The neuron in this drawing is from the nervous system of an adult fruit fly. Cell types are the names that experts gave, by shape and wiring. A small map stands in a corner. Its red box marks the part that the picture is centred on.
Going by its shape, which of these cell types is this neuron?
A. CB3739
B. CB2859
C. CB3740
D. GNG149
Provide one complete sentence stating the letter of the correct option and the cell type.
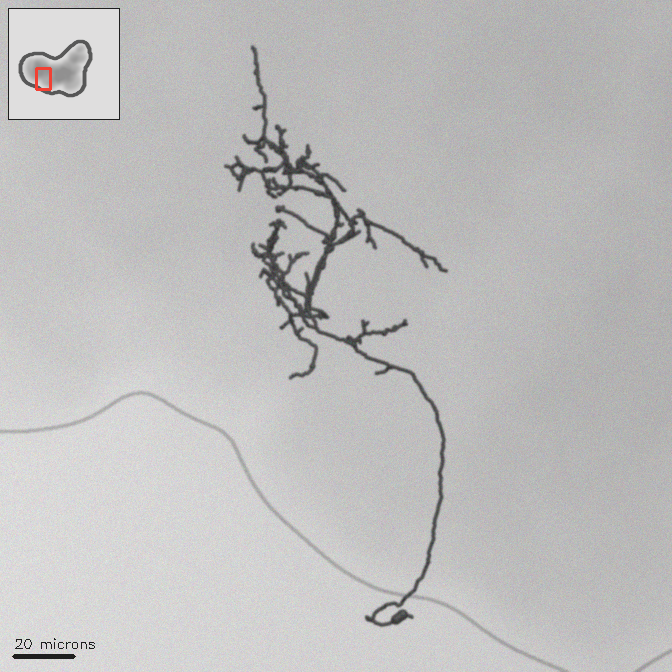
For cell type, option A, CB3739, applies to the neuron.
